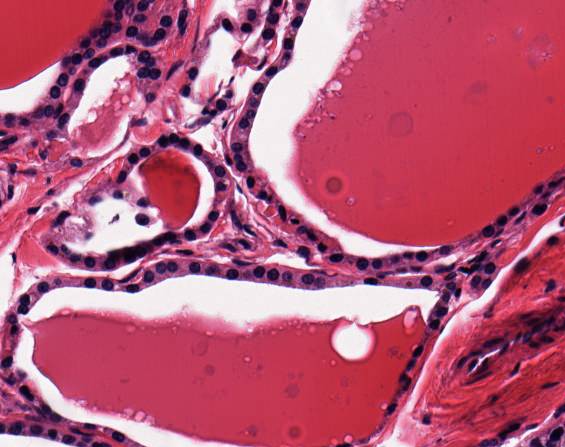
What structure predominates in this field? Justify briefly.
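Shown here is the thyroid follicle: closed, rounded-to-elongated follicles of unequal size, the largest at upper right and lower left. Each is lined by a single layer of low cuboidal epithelial cells and filled with homogeneous pink colloid. Thin strands of pink connective tissue separate the follicles.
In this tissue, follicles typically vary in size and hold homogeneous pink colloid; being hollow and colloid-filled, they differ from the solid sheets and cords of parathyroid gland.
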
